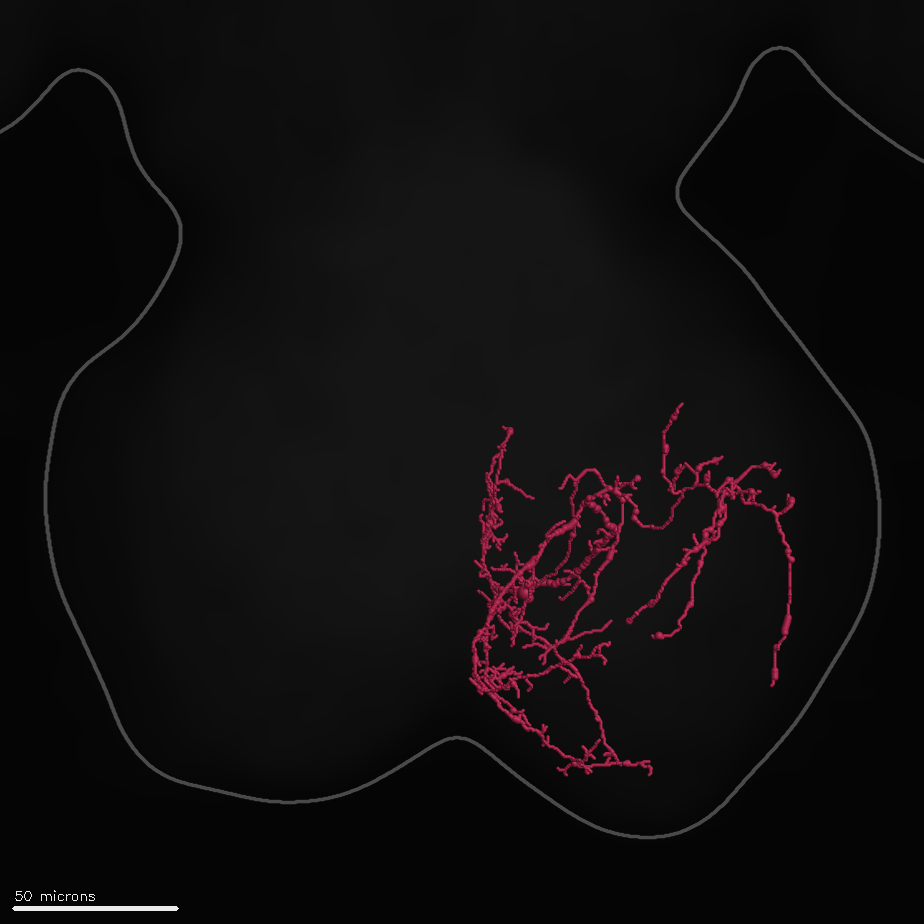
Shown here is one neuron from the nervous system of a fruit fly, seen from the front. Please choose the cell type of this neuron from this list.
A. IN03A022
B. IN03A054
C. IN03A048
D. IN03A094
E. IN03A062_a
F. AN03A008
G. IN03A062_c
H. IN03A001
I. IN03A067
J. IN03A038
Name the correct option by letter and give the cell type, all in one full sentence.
Within the options, B, IN03A054, is the neuron's cell type.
